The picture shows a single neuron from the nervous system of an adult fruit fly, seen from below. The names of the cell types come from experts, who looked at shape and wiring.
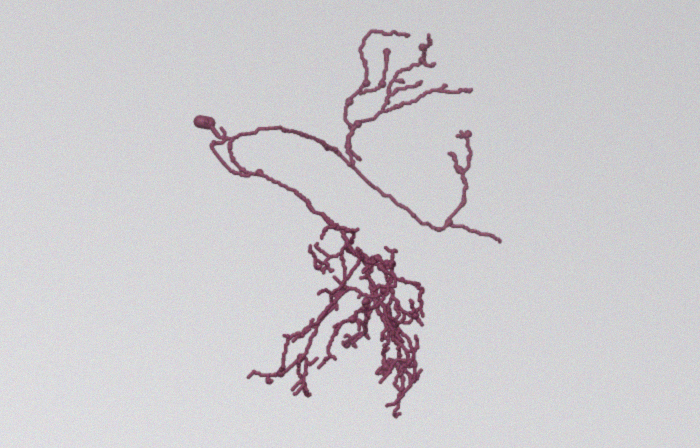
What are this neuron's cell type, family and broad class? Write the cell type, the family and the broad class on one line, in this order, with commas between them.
LC40, hemilineage VLPp&l1_lateral, visual projection neuron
